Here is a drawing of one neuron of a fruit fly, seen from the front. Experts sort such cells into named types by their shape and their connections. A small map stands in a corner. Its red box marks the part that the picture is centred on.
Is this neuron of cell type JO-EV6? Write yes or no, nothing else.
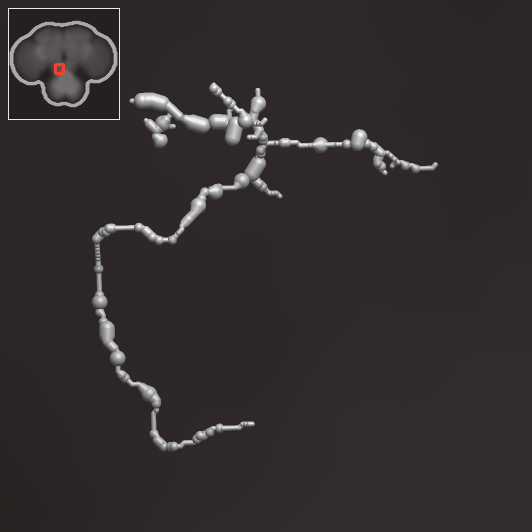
no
